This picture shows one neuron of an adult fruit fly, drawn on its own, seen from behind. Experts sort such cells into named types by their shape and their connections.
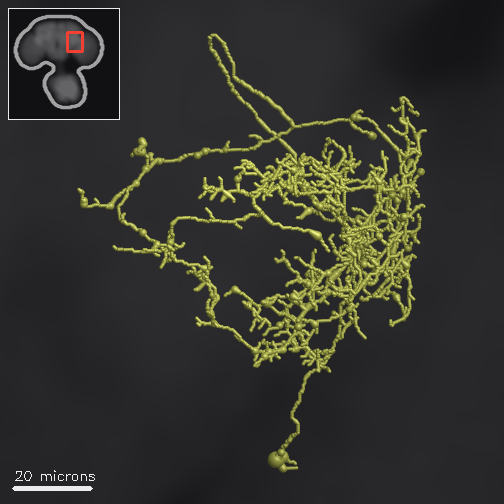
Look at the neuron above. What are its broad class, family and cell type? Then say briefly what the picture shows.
This is a central-brain intrinsic neuron. The family is hemilineage VLPl&p1_lateral. The cell type is PVLP073. The cell body is at the bottom of the picture. By the scale bar it is about 110 microns tall in this view. The picture shows more than a hundred branch ends.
